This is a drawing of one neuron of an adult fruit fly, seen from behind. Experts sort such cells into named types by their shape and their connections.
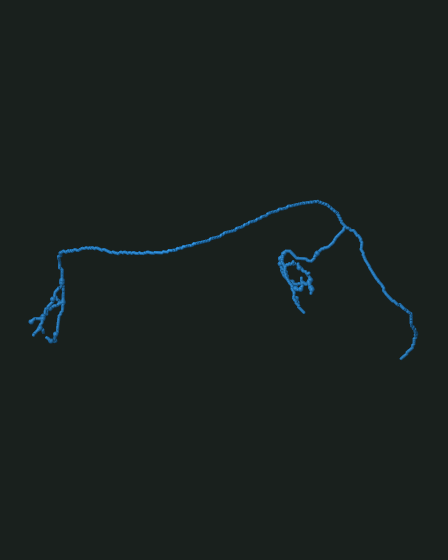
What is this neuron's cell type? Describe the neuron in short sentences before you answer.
No cell body is drawn. As drawn here it is wider than it is tall. This is a sensory neuron entering the brain. The cell type is ORN_DC2.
